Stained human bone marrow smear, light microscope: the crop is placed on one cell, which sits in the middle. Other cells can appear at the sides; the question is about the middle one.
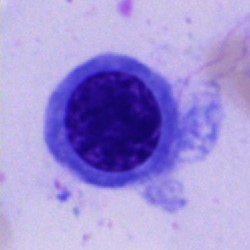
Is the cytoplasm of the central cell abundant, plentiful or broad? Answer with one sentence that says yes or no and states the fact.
No, the cell does not have plenty of cytoplasm; its nucleus fills most of it.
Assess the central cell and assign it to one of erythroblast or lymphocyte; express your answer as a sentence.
At the crop's centre, the cell is an erythroblast.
